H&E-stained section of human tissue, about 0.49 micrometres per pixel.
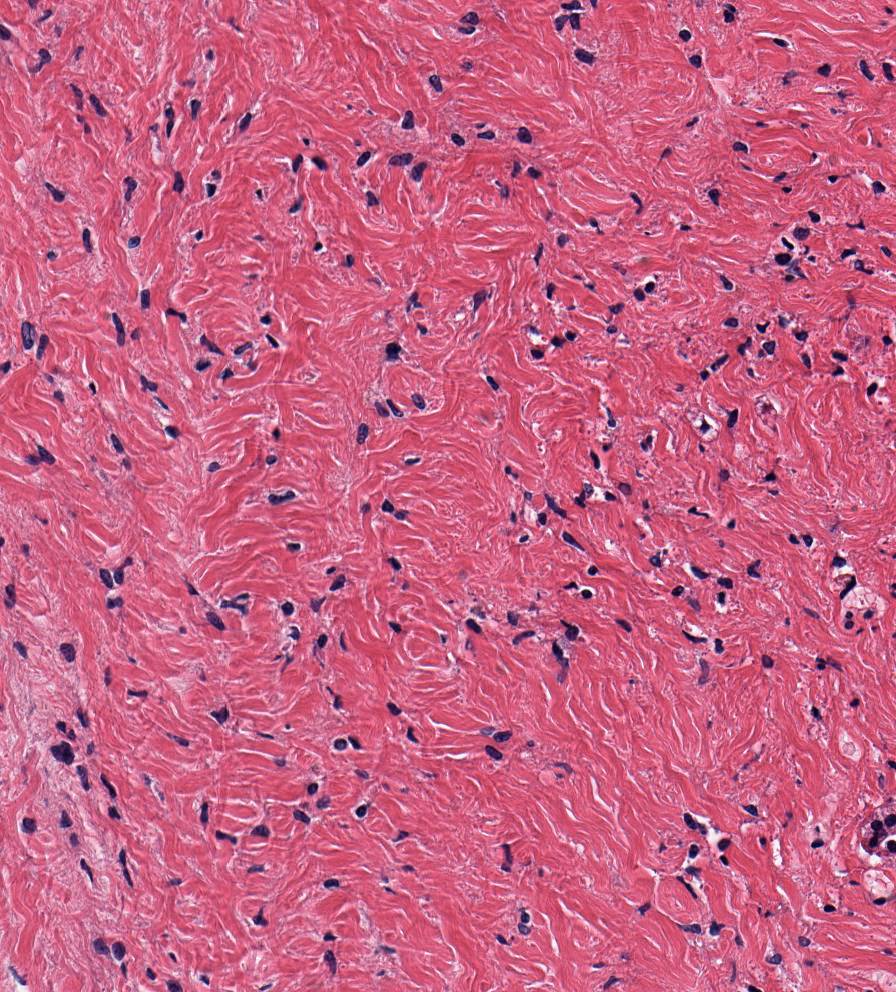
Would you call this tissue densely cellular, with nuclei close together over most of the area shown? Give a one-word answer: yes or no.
No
